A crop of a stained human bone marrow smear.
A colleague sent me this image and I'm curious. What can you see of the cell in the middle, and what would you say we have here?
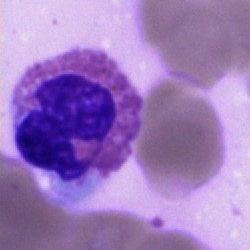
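Toward the left side of the cell lies the nucleus, its chromatin dense and dark purple. Coarse pinkish-purple granules fill the cytoplasm. At the lower edge of the cell, a small pale blue patch of cytoplasm carries no granules. This cell is an eosinophil.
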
